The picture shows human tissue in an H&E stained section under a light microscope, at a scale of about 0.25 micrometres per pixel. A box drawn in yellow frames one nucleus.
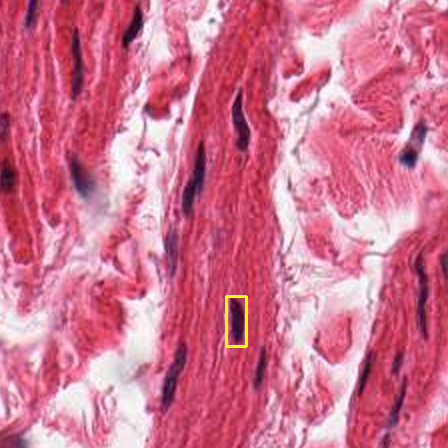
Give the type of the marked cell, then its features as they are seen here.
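The marked nucleus belongs to a smooth muscle cell. The nucleus is elongated and narrow, with its long axis running the same way as the fibres around it. The nucleus stains evenly dark, about as dark as the other elongated nuclei in the same band. The surrounding cytoplasm is deep pink with fine streaks running lengthwise, and its outline cannot be told apart from the neighbouring cells. The cell lies inside a thick band of parallel pink fibres with other elongated nuclei, and pale loose tissue borders this band on either side.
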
